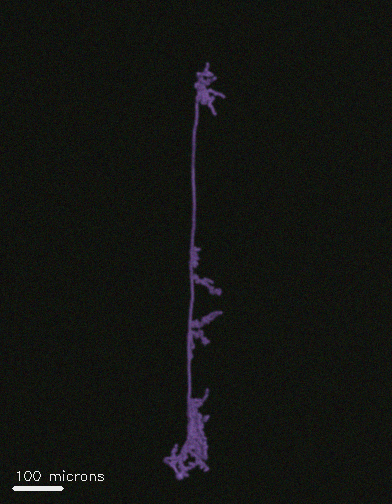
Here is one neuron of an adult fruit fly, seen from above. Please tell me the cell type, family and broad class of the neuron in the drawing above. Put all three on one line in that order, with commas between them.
AN09B018, hemilineage 09B, ascending neuron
